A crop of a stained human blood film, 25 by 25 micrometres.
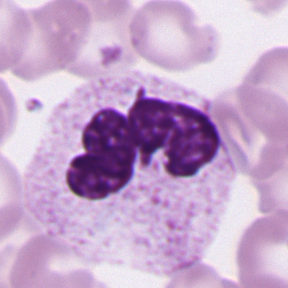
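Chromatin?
Dark purple, coarsely clumped.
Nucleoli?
None visible.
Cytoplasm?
Filled with fine, evenly scattered pink-violet granules; no vacuoles.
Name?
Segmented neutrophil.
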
